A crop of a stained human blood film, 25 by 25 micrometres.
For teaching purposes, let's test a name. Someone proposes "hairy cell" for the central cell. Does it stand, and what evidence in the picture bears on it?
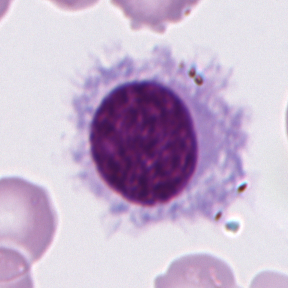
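First the edge: fine, hair-like cytoplasmic projections fringe the cell all the way round, and the outline is ragged and ill-defined, not a smooth, sharp line.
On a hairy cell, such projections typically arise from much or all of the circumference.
So that goes with hairy cell. Next the nucleus: round to slightly oval, about 11 by 9 micrometres, with no indentation or lobes.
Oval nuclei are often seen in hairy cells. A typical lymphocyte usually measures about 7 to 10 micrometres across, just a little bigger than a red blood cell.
Here the nucleus alone is 11 micrometres along its longer axis, so size argues against typical lymphocyte and goes with hairy cell. The cytoplasm, for its part, is pale bluish-lilac, with no distinct granules. Putting it together, hairy cell fits, and typical lymphocyte does not.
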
